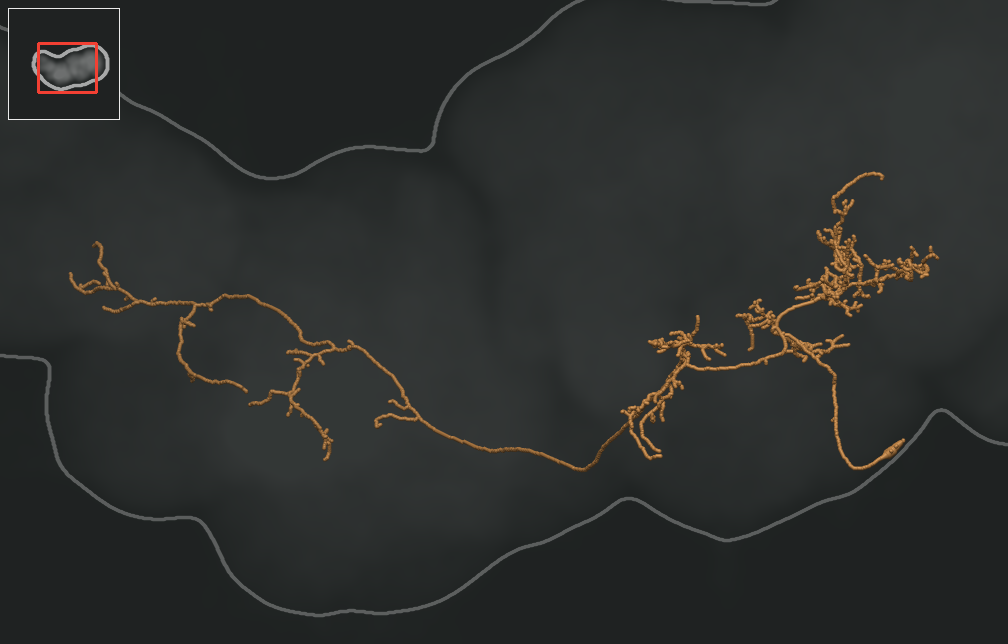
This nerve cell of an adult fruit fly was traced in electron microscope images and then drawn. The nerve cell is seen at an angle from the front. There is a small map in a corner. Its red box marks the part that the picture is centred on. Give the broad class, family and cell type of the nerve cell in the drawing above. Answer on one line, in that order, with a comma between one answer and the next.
descending neuron, hemilineage MD3, DNge127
